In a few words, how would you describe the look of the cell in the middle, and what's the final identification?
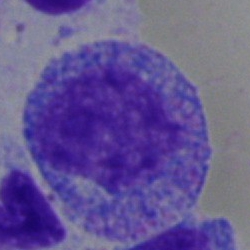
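The nuclear chromatin stains deep purple. The rim of cytoplasm is widest below the nucleus, and the cytoplasm has a bluish background crowded with fine purplish granules. The cell is a promyelocyte.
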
